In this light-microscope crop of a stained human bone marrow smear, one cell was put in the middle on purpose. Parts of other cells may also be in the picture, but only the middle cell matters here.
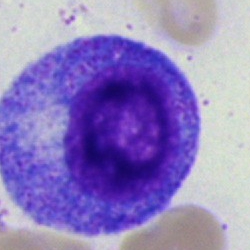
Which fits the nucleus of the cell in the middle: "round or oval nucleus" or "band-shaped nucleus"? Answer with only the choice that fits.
Round or oval nucleus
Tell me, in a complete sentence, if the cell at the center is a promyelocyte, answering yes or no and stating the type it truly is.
Yes, the centre of the crop holds a promyelocyte.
